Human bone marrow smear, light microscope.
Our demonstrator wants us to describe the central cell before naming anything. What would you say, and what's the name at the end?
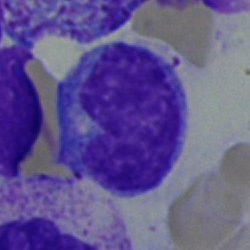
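Checked in turn, the outline is smooth and roughly round. The nucleus carries a deep notch on its left side, which gives it a kidney shape. The cytoplasm is blue and lies as a band mostly on the left side of the nucleus, with no visible granules. Last item on the list, the name: this is a monocyte.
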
